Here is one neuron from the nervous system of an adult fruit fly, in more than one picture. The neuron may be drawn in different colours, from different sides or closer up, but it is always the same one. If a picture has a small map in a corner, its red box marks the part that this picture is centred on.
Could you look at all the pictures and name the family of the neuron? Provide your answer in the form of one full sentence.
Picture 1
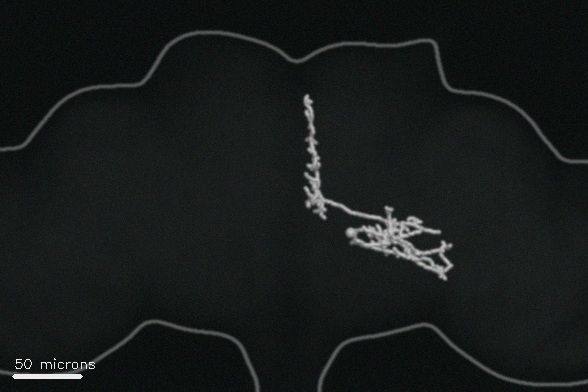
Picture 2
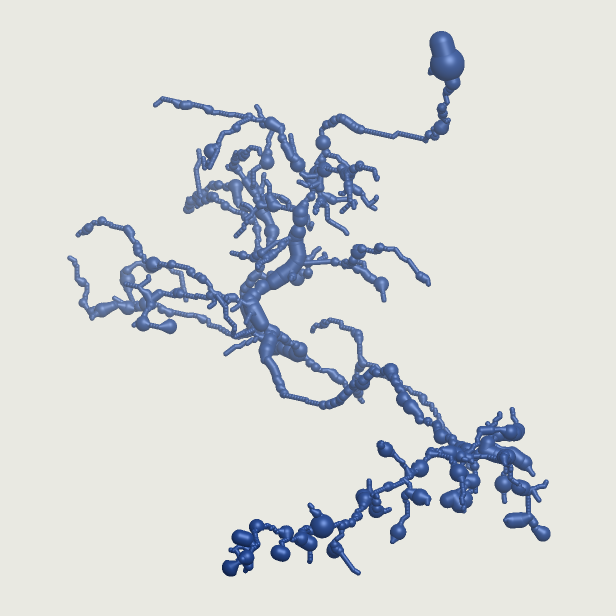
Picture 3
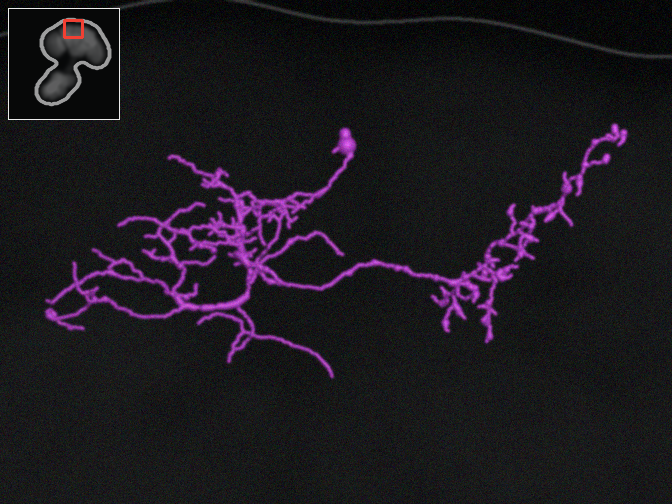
This neuron is within the family hemilineage CLp1.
